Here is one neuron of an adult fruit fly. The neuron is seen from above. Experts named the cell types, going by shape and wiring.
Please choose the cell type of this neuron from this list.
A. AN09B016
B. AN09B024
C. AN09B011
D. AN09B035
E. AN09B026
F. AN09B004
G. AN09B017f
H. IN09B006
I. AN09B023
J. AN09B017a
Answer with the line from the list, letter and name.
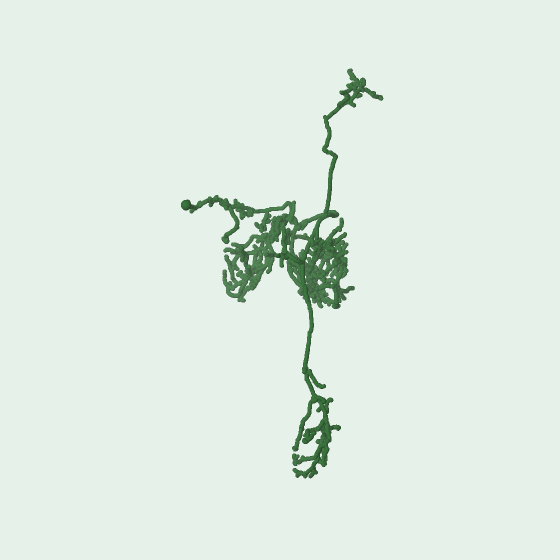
H. IN09B006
